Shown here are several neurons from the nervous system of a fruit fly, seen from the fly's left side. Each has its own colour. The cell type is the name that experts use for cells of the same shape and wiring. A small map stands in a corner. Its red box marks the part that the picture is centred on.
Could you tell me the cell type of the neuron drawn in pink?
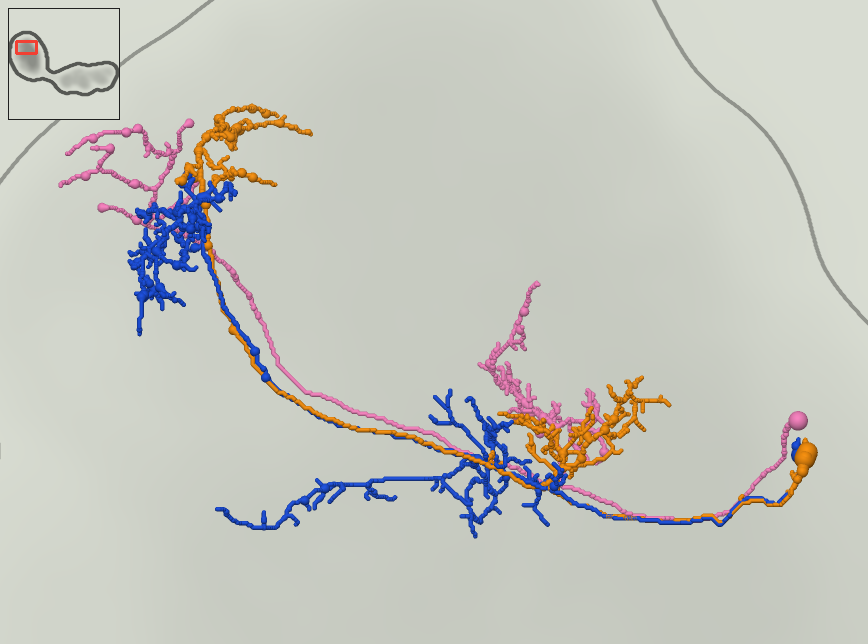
SMP578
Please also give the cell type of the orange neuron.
SIP089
